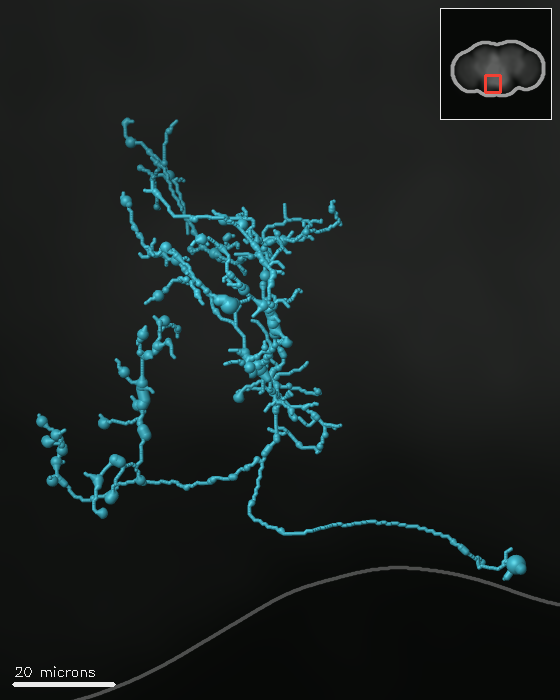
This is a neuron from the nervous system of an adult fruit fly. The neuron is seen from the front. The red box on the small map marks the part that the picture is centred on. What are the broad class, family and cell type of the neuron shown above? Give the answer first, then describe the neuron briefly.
It is a nerve-cord intrinsic neuron. Its family is hemilineage 14A. It is of cell type IN14A066. The cell body can be seen at the lower right of the picture. By the scale bar it is about 95 microns wide in this view. The picture shows dozens of branch ends.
